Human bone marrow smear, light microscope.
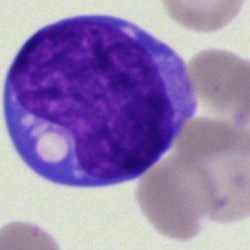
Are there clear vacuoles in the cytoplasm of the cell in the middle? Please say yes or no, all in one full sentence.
Yes, among the contents of its cytoplasm are one or more clear vacuoles.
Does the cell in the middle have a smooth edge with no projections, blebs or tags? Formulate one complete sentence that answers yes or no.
Yes, what bounds this cell is a smooth, even outline.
